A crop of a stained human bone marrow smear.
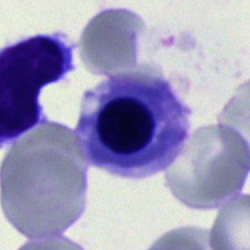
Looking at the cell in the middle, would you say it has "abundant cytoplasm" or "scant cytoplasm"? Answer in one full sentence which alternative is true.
The cell has plenty of cytoplasm around its nucleus.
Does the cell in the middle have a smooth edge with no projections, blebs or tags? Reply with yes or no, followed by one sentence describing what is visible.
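No. The cell outline is roughly round with a slightly ragged edge.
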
